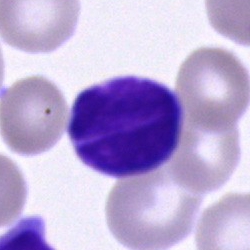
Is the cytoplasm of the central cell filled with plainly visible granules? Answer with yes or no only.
No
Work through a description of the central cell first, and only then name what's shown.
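Outline's roughly round, with a smooth edge. Nearly all of it is nucleus. Chromatin's dense and deep purple right through. No nucleoli visible in there. It's a lymphocyte.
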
